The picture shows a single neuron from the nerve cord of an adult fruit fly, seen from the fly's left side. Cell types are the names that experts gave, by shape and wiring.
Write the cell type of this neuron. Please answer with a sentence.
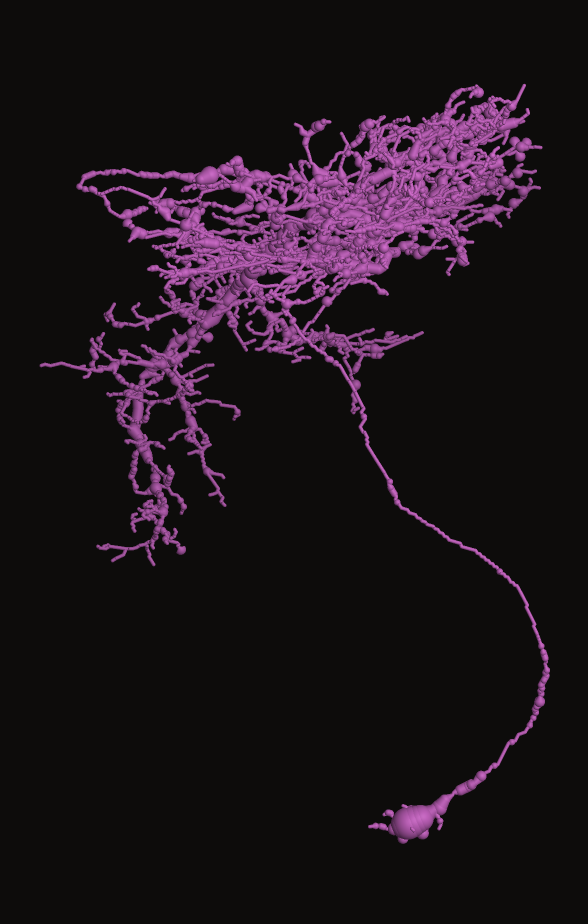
The cell type is IN06B013.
